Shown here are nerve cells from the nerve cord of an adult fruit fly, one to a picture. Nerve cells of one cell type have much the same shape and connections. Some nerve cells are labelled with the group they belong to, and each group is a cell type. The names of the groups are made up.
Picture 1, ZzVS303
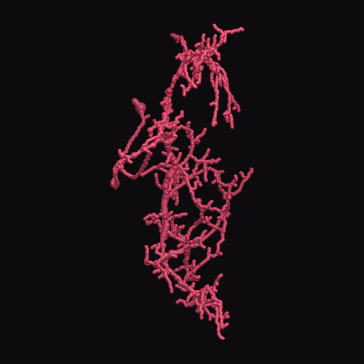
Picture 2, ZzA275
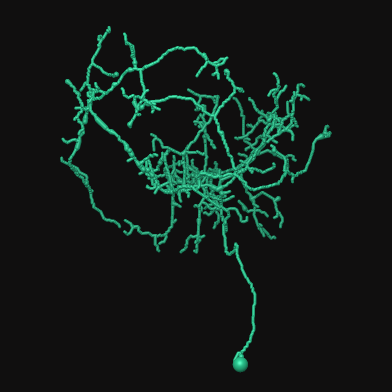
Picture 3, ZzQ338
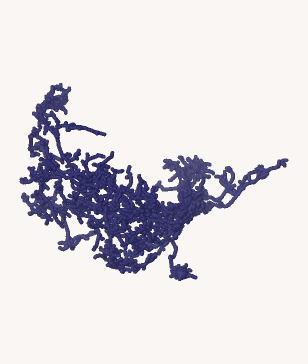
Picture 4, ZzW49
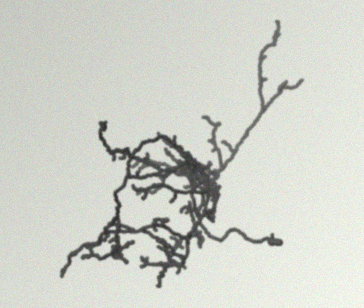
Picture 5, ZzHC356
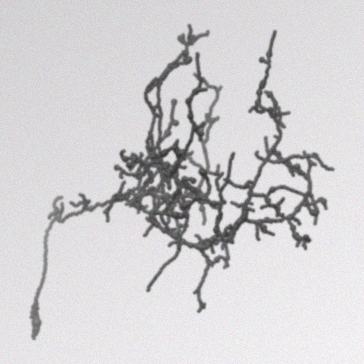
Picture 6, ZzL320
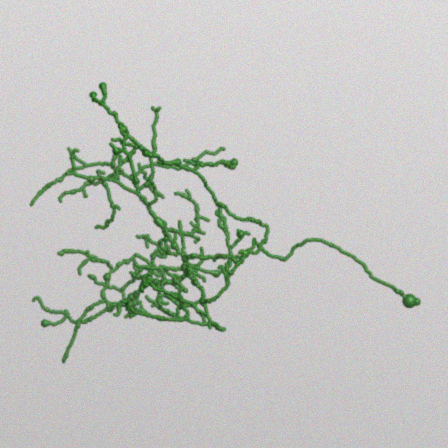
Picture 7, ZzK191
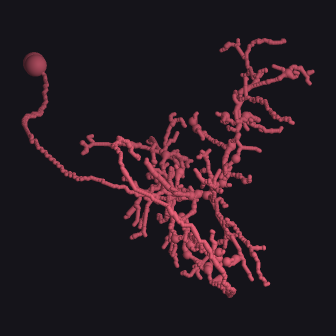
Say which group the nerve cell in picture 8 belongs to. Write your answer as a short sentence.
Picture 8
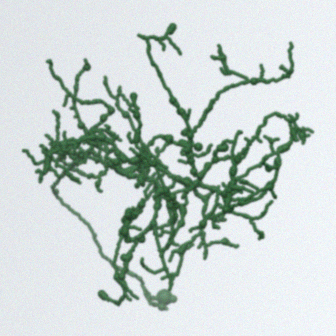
It belongs to ZzHC356.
